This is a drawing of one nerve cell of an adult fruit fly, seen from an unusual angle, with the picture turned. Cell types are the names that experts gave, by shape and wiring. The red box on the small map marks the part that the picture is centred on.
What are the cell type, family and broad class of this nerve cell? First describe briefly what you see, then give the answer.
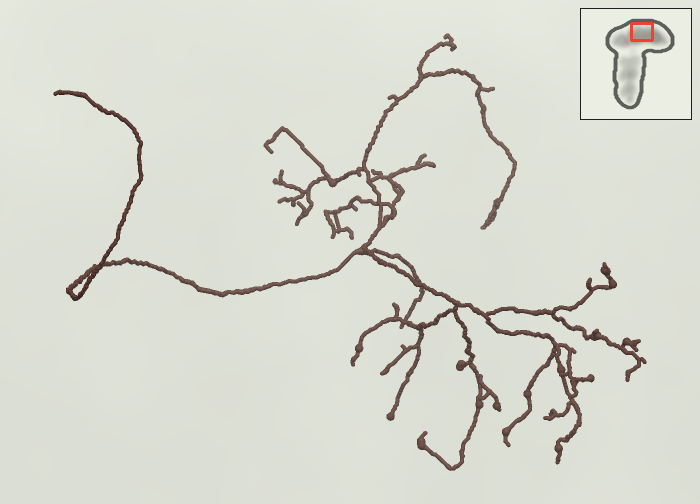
The drawing shows no cell body. The picture shows dozens of branch ends. It is of cell type FB5W_b. The family is hemilineage LALv1_dorsal. Its broad class is central-brain intrinsic neuron.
